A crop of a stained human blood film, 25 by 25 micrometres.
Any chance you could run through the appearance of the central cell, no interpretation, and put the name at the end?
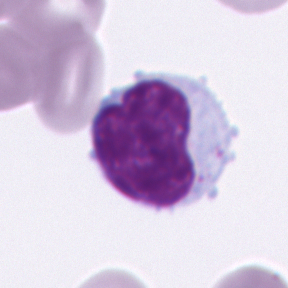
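Take your time with the nucleus: it has a notch in its upper left margin, and the chromatin is dense and dark purple. The cytoplasm is pale blue-grey. Small knob-like projections dot the cell's edge. Here is a large granular lymphocyte.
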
